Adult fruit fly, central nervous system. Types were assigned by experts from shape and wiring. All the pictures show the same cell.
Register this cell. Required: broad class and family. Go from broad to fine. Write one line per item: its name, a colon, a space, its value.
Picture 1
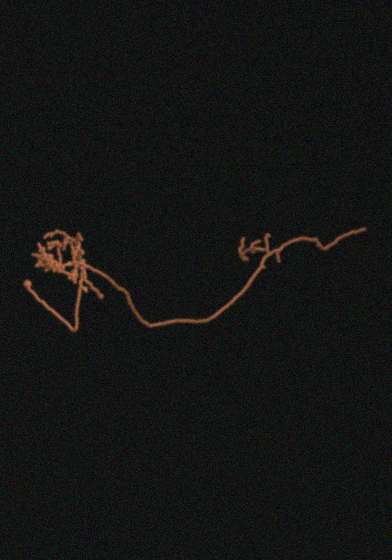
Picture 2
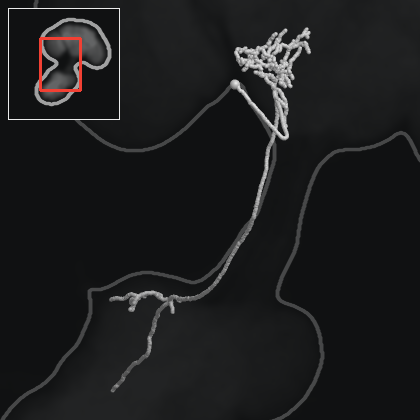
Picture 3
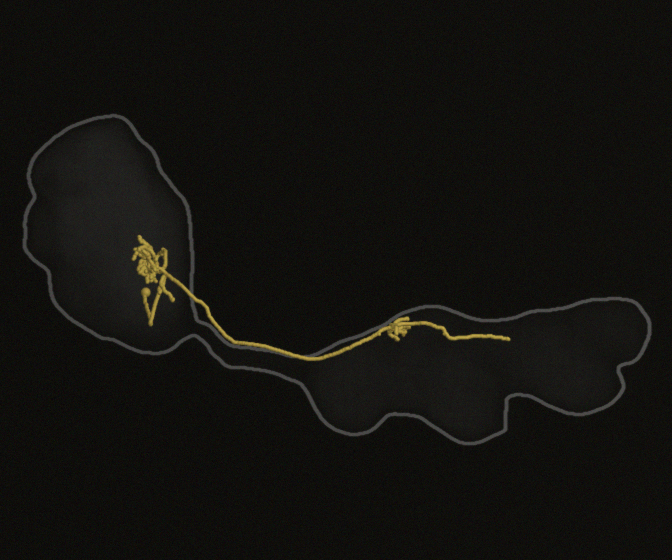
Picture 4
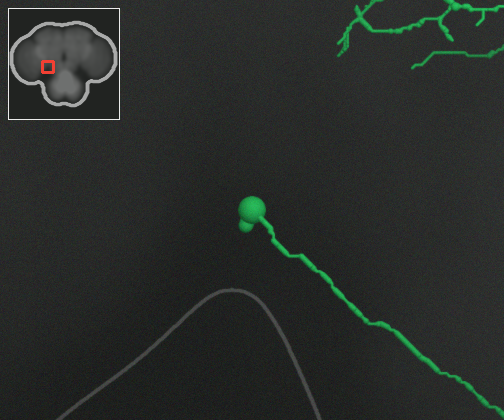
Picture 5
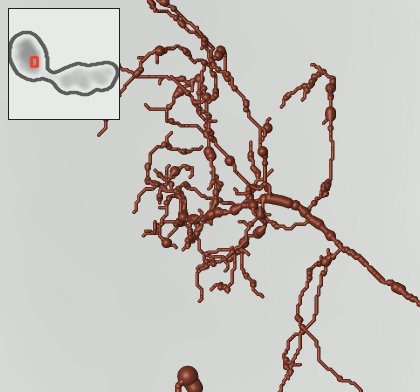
broad class: descending neuron
family: hemilineage LB12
